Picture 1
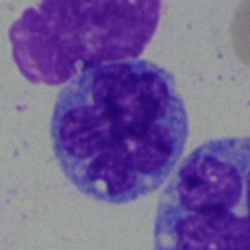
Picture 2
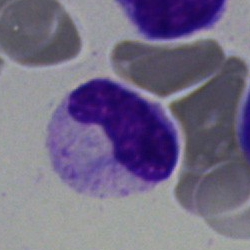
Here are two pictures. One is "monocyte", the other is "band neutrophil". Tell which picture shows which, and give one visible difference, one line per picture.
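Picture 1 shows a monocyte: No distinct granules are visible in the cytoplasm.
Picture 2 shows a band neutrophil: Fine purple granules are scattered through the cytoplasm.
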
